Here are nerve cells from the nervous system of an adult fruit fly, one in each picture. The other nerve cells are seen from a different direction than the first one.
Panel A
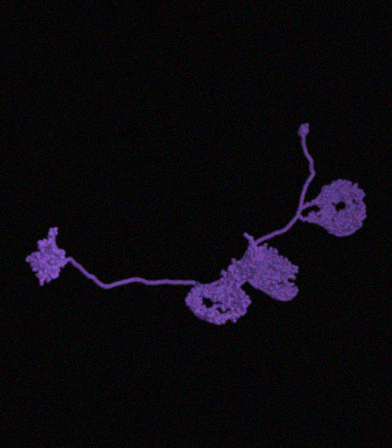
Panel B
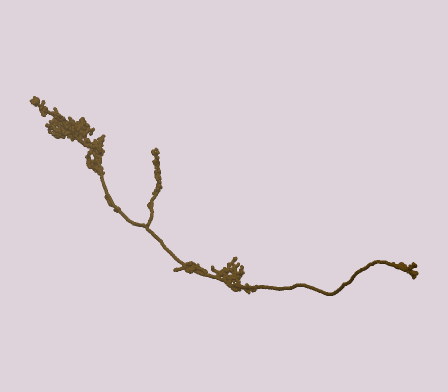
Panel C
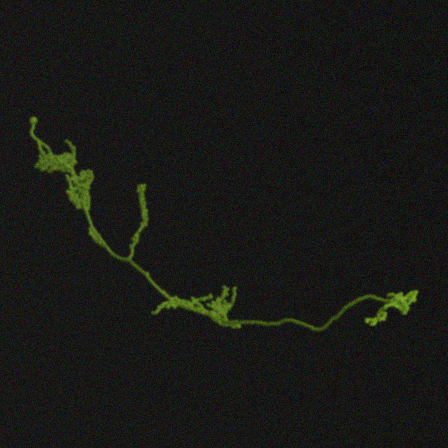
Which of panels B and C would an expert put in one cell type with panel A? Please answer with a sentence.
None of them is of the same cell type.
